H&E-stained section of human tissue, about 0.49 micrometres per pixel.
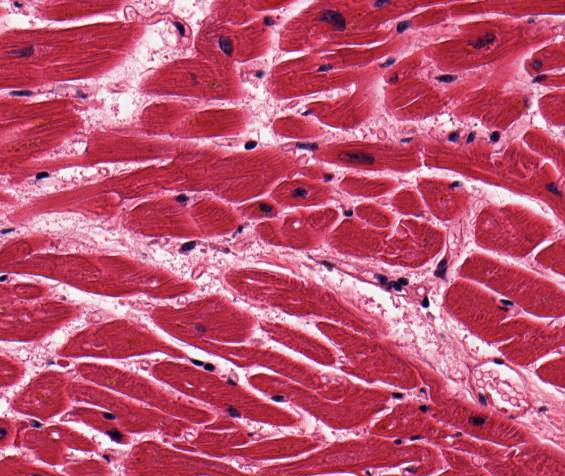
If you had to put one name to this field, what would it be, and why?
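Identification: myocardium. Justification: branching fibres join their neighbours, nuclei lie centrally, and the cytoplasm is deeply eosinophilic and solid, not vacuolated.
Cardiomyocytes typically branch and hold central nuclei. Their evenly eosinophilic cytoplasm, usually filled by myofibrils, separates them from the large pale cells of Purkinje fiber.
Narrow pale spaces lie between the fibres.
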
